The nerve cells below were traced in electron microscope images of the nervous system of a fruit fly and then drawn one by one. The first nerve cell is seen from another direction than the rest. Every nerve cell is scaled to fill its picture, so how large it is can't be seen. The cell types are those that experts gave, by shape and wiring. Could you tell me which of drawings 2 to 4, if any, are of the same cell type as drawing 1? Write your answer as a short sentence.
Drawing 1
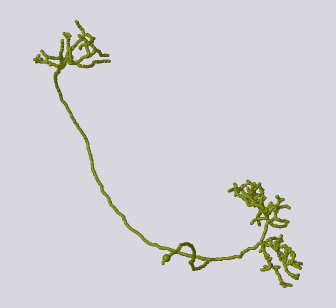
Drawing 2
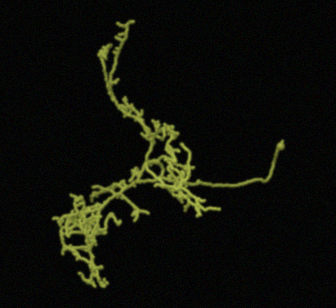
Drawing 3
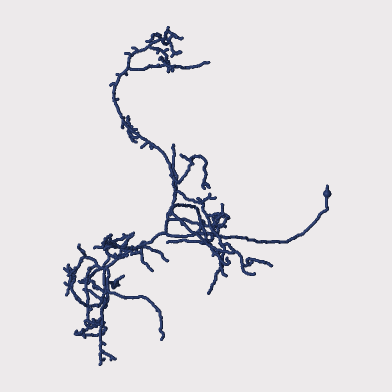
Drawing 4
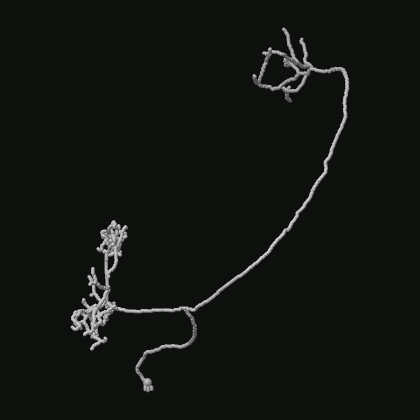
Drawing 4 is of the same cell type.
